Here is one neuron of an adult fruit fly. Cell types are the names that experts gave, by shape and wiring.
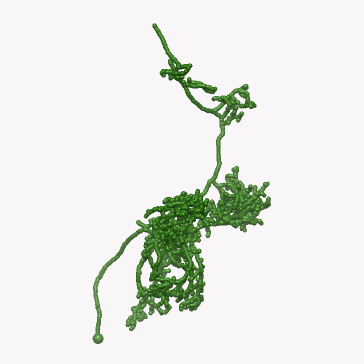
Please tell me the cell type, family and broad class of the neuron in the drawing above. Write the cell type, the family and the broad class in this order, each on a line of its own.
LHPV5e1
hemilineage DL2_dorsal
central-brain intrinsic neuron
